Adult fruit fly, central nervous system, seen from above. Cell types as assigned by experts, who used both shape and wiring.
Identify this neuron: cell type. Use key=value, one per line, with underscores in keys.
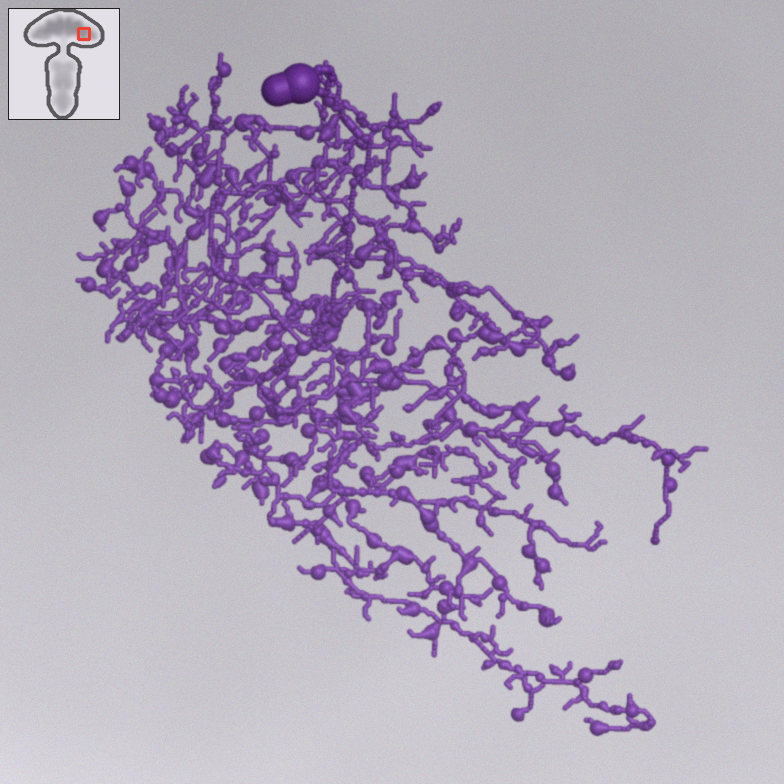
cell_type=Pm6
